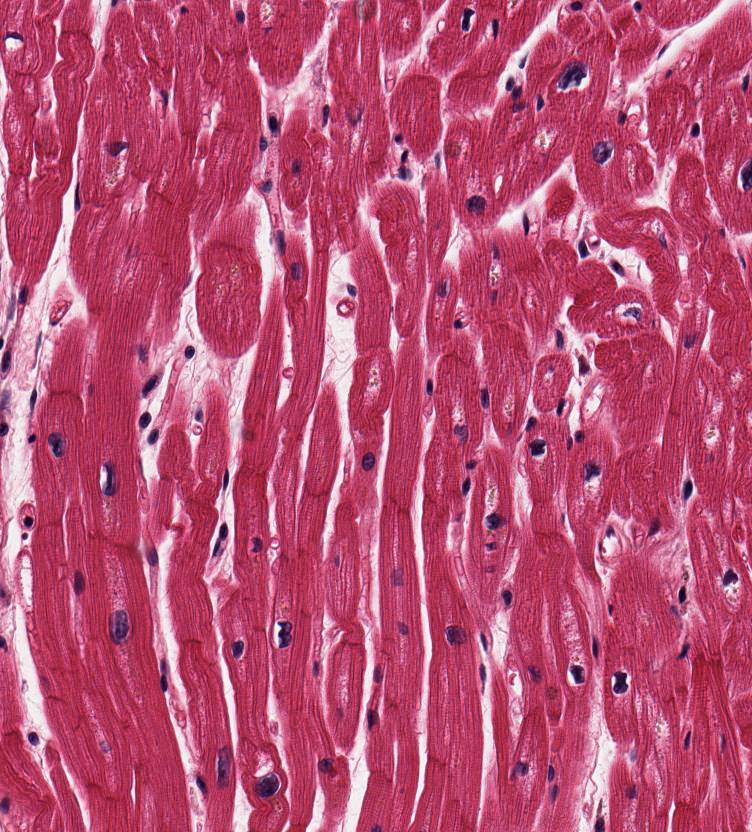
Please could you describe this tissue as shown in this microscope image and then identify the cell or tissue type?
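First, the fibres: long and eosinophilic, running mostly from top to bottom through the left and centre of the field. Second, many of them branch and join neighbouring fibres. Third, fine lengthwise myofibrillar lines run along them. Fourth, the nuclei are central, and pale zones at their poles hold small yellow-brown granules. The tissue is the left ventricle of the heart.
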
